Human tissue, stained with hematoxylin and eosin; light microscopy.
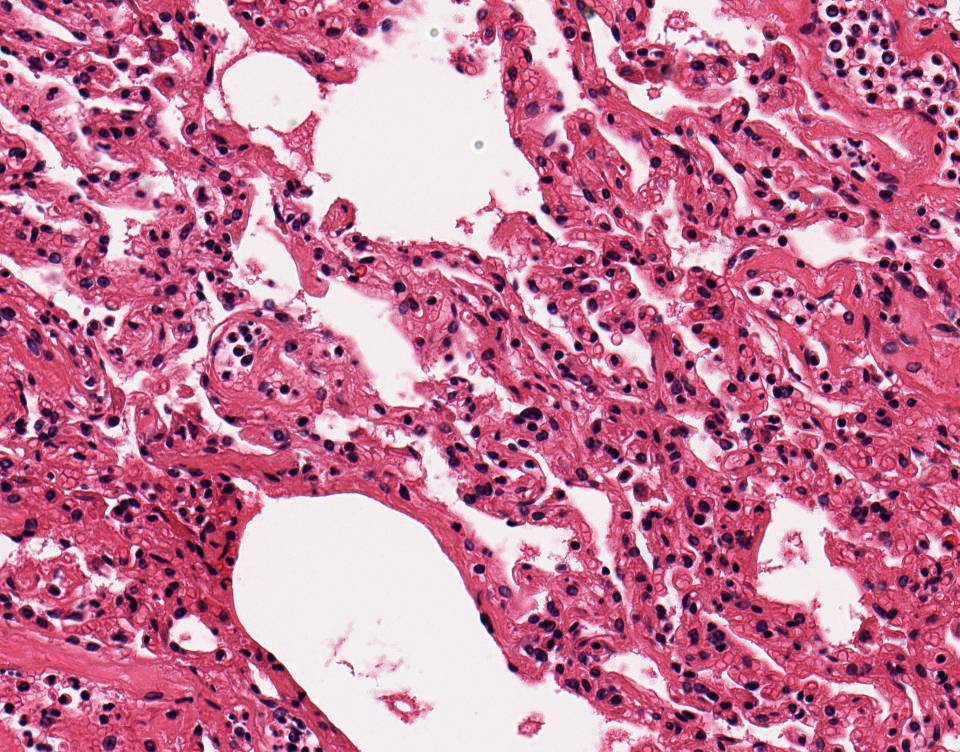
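Lung. I notice many cells with pale, finely vacuolated cytoplasm. The nuclei are mostly small, round and dark, and fairly uniform. In the upper right corner, a loose cluster of round cells lies within an airspace. And left of centre there is a small round profile with a concentric wall, a few cells inside it.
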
